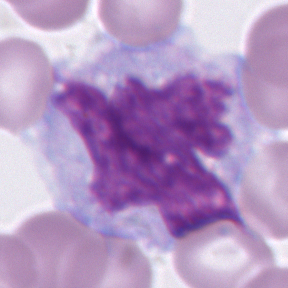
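Monocyte, the cell in the middle of this stained blood smear. Its nucleus looks elongated, lying along a diagonal from upper left to lower right. Following the nuclear margin, I see it is ragged, with many small jagged projections. The chromatin appears finely stranded and lacy rather than coarsely clumped. Around it, the cytoplasm is a pale greyish blue.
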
